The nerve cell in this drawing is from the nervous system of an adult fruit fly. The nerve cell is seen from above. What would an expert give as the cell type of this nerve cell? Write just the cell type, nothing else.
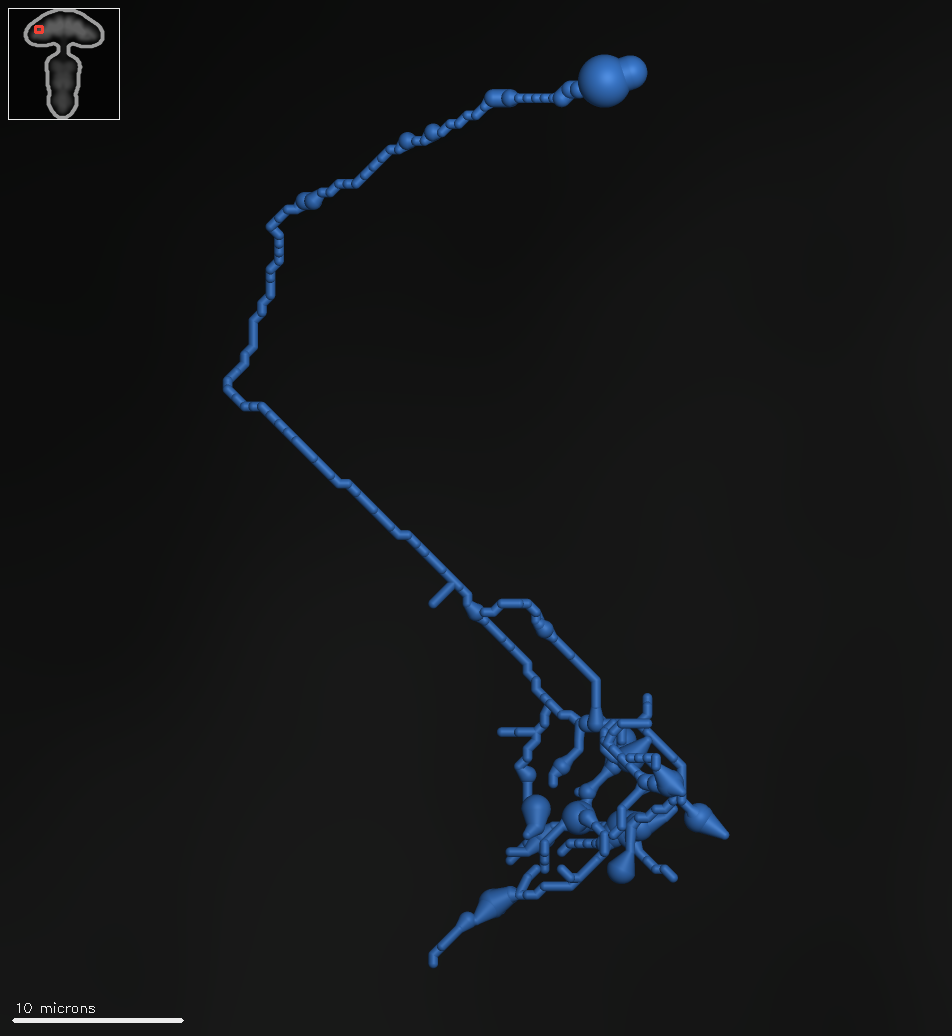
Cm4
